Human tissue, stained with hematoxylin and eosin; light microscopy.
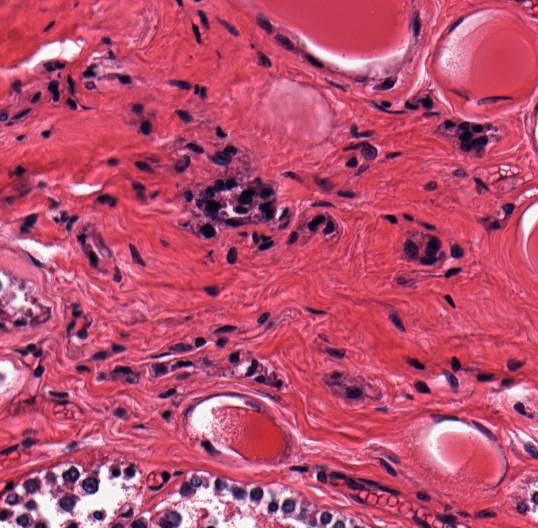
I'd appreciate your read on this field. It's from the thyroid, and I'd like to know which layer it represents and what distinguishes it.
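Most of the field is dense connective tissue, built of dense pink wavy collagen bundles. Dark spindle-shaped nuclei are scattered singly through it.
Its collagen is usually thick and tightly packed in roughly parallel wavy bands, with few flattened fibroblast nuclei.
Round spaces filled with homogeneous pink material lie at the upper right, along the right edge, and in the lower centre and lower right, rimmed by thin flattened nuclei rather than a tall epithelial layer.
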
